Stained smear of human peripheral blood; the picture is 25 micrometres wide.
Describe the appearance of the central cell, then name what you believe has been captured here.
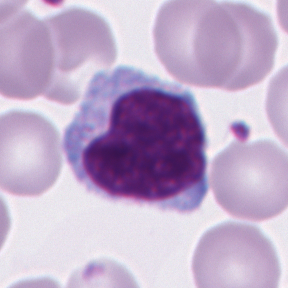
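A notch on the upper left side of the nucleus gives it a broadly bean-like shape, and no nucleoli are visible within it. The cytoplasm is finely dusty, without coarse granules. The cell outline is irregular, frayed along the left side. This is a typical lymphocyte.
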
